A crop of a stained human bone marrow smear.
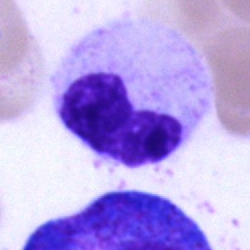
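Metamyelocyte, the cell in the middle. The outline is round and smooth. The nucleus, kidney-shaped with its notch facing upward, lies in the lower half of the cell; no nucleoli are visible in it.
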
